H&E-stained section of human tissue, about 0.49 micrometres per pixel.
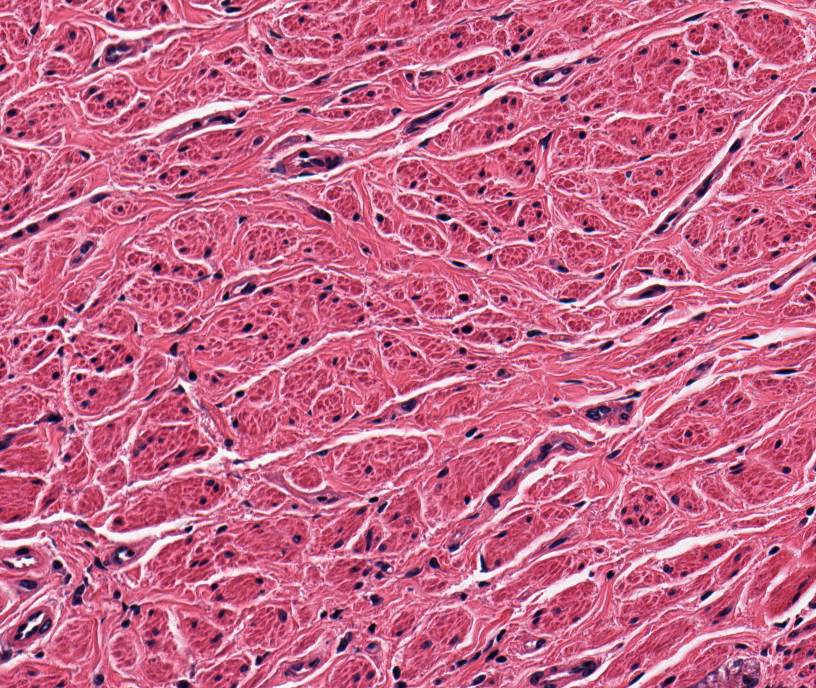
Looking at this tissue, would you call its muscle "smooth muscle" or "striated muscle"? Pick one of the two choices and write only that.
Smooth muscle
